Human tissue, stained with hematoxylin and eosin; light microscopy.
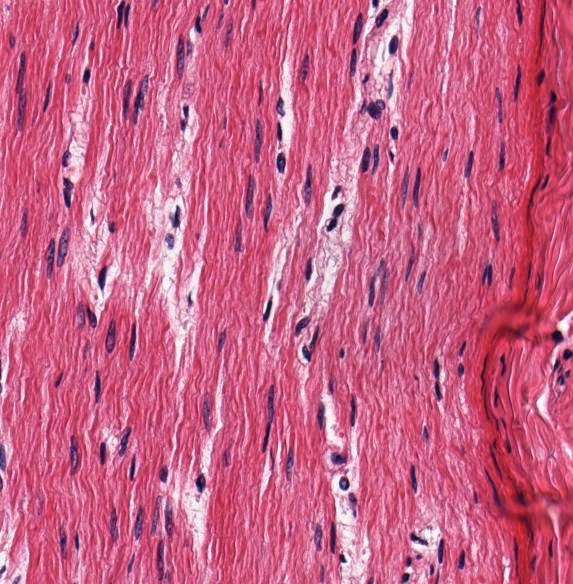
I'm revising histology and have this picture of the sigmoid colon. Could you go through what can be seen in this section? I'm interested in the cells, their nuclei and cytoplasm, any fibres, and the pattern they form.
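Long eosinophilic fibres fill nearly the whole field, running roughly top to bottom with a slight tilt. Texture wavy, finely fibrillar. Cytoplasm deep pink-red. Nuclei elongated, spindle-shaped, parallel to the fibres.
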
